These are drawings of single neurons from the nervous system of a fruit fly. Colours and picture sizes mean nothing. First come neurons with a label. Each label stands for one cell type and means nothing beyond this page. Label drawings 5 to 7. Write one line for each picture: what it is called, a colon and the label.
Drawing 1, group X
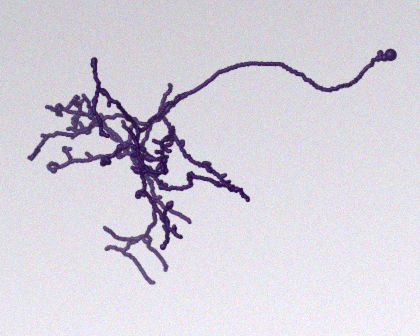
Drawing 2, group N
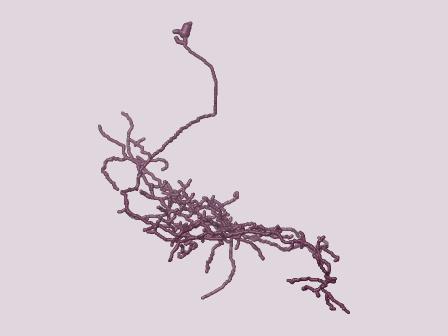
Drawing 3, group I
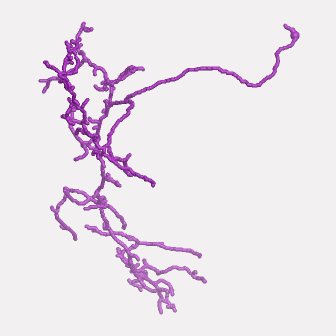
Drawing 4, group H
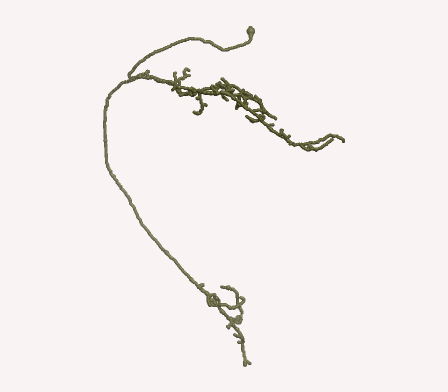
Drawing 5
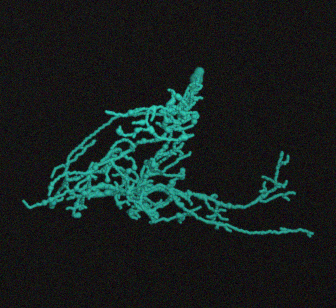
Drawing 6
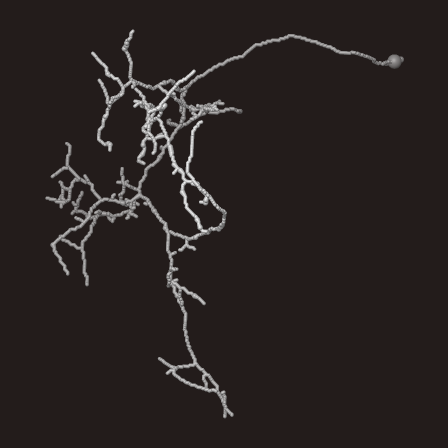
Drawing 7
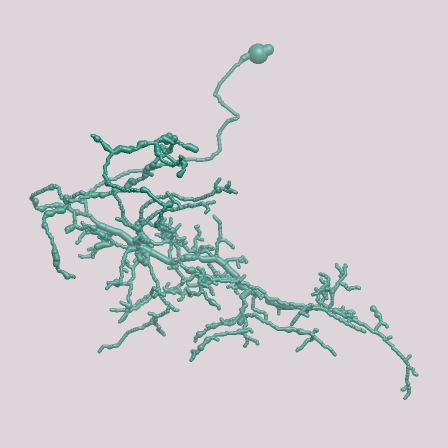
5: group N
6: group X
7: group N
